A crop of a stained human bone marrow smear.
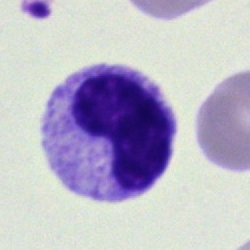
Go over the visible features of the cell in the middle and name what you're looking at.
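First, the outline of the cell is round. Next, the nucleus curves like a bean, concave side toward the lower left, and sits off-centre toward the upper right. Third, no nucleoli are visible within it. This is a band neutrophil.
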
